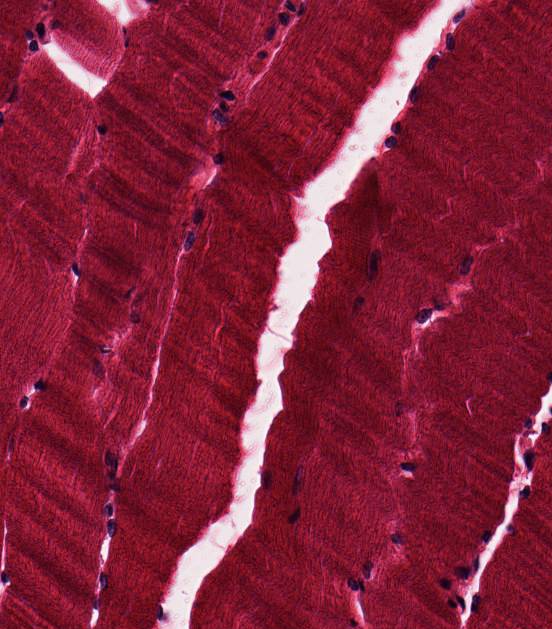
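Skeletal muscle, haematoxylin and eosin stain. Long, unbranched muscle fibres run side by side and in parallel, diagonally across the whole field from lower left to upper right. Their cytoplasm stains a deep red throughout. The dark, elongated nuclei lie at the edges of the fibres rather than in their centres.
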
